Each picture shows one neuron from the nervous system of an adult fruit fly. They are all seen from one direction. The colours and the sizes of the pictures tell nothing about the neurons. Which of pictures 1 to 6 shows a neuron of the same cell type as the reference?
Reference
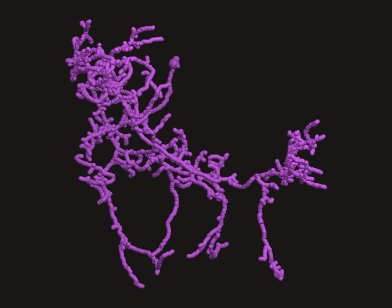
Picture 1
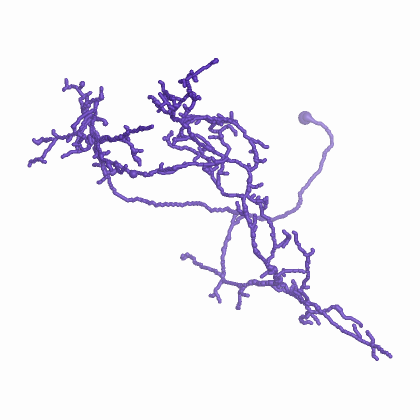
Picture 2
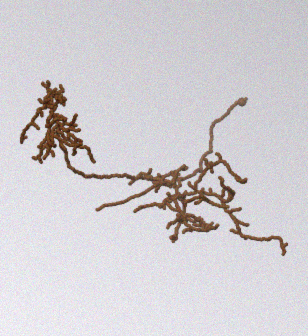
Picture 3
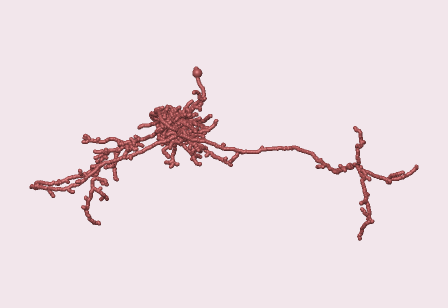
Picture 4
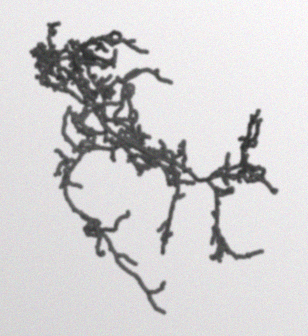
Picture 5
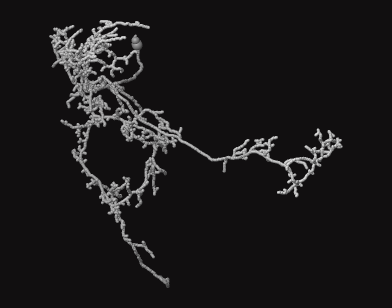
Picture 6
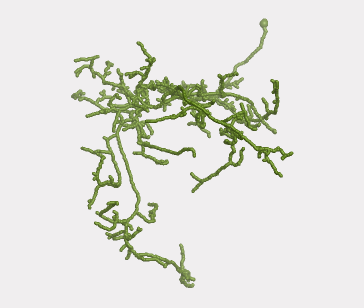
4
